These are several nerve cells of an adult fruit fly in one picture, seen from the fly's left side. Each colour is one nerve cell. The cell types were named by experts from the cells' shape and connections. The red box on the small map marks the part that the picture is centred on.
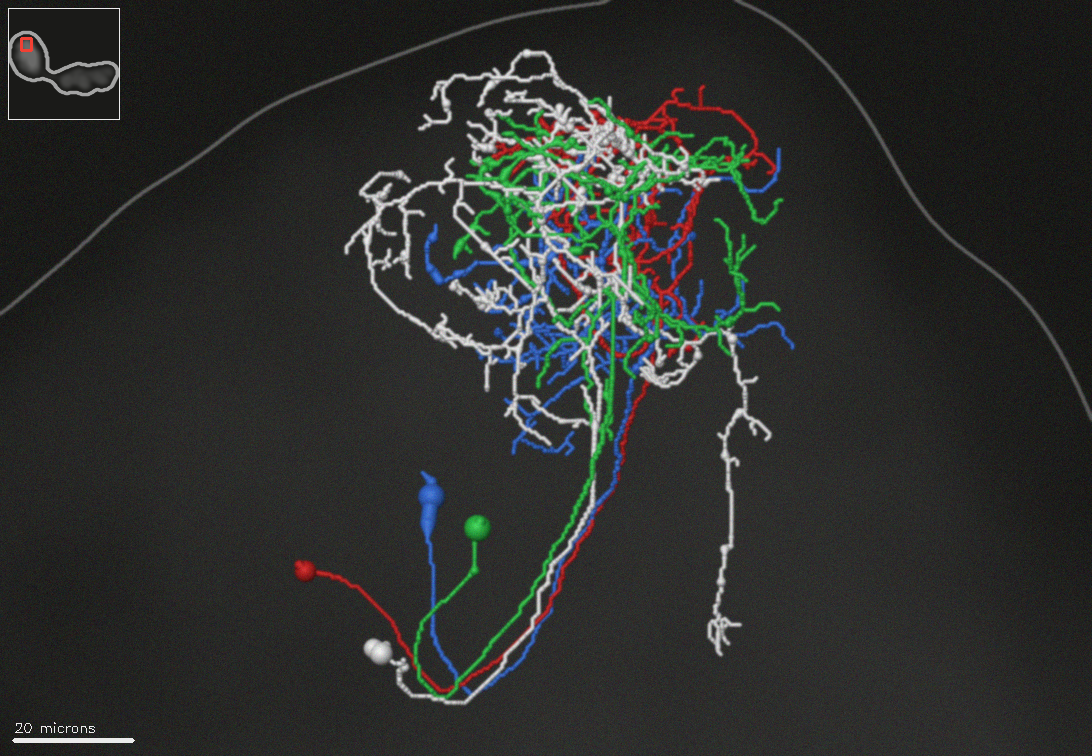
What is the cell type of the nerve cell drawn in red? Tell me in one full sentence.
The cell type CB4120 includes this nerve cell.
